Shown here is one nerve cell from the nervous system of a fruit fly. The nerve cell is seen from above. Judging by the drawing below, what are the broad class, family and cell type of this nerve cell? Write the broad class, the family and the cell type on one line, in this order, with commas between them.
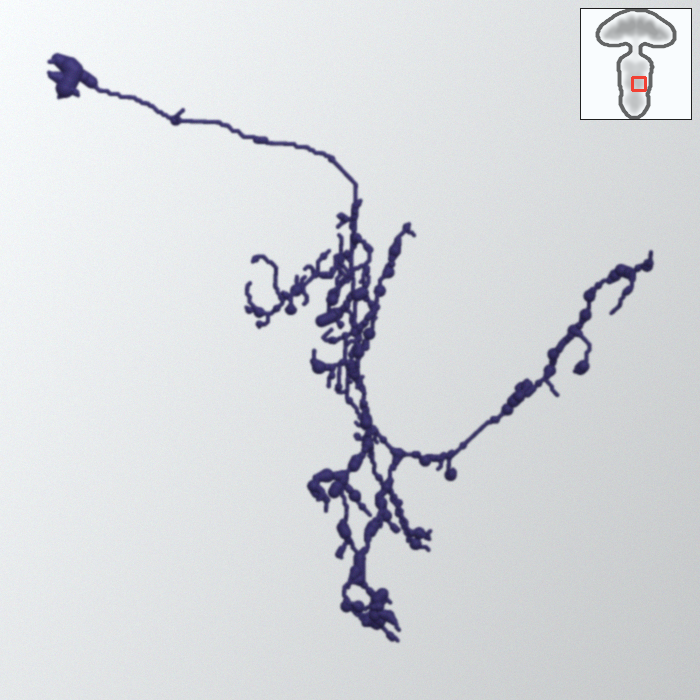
nerve-cord intrinsic neuron, hemilineage 14A, IN14A038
